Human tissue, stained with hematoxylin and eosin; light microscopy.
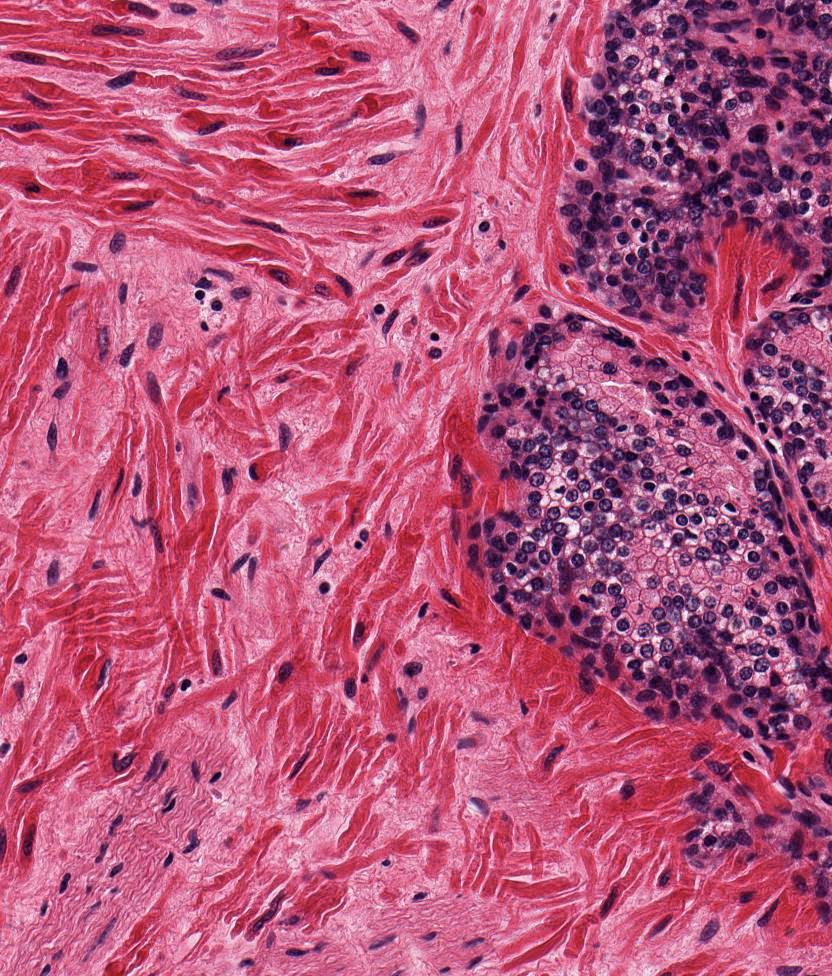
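Prostate, haematoxylin and eosin. Smooth muscle cells show elongated, blunt-ended nuclei in bright pink cytoplasm. In the nests on the right, cells have pale, clear to finely vacuolated cytoplasm with distinct cell borders, and round, dark nuclei crowded close together. A few small round dark nuclei are scattered among the muscle bundles in the upper middle.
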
